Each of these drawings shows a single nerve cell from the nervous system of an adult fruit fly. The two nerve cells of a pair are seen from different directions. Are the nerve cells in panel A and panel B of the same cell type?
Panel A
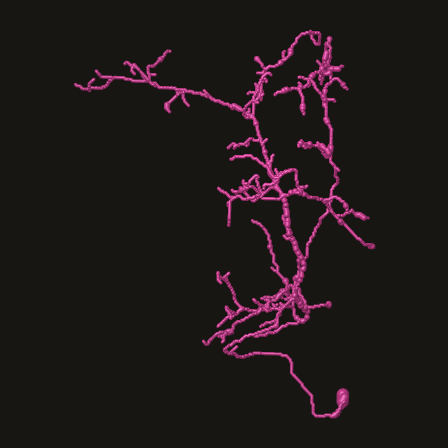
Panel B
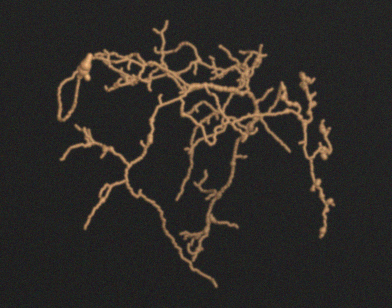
yes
